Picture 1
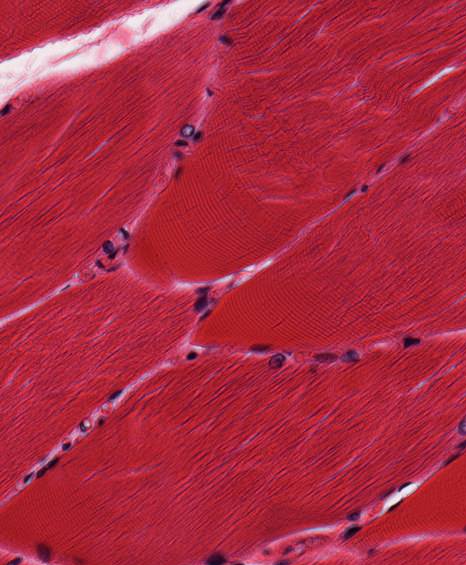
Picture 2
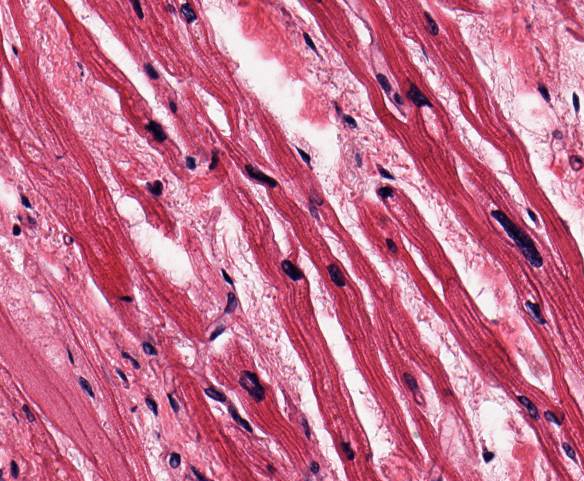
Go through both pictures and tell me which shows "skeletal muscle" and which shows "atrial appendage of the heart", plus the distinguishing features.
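Skeletal muscle in picture 1; atrial appendage of the heart in picture 2. Picture 1: broad eosinophilic fibres, thin pale connective tissue strands between them, fine transverse cross-striations. Nuclei small, dark, oval to flattened, at fibre edges along the septa, not central. Picture 2: several fibres branch and join neighbours. Nuclei dark, elongated along the fibres, lying singly toward fibre middles, not edges. Cytoplasm deep pink with fine lengthwise lines.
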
